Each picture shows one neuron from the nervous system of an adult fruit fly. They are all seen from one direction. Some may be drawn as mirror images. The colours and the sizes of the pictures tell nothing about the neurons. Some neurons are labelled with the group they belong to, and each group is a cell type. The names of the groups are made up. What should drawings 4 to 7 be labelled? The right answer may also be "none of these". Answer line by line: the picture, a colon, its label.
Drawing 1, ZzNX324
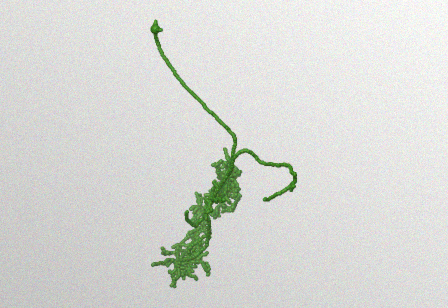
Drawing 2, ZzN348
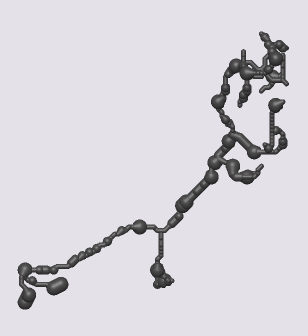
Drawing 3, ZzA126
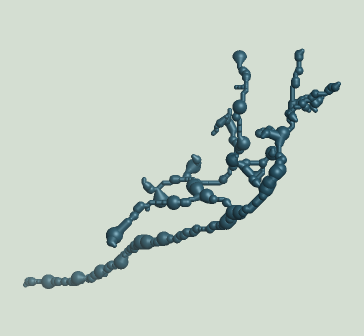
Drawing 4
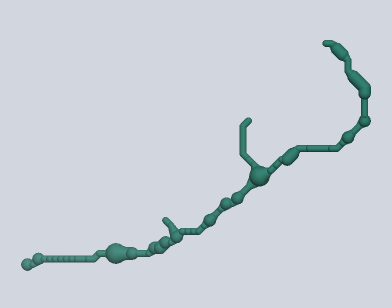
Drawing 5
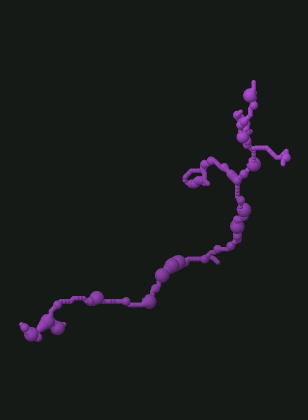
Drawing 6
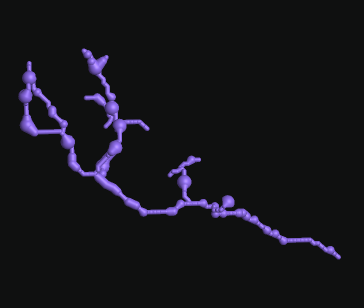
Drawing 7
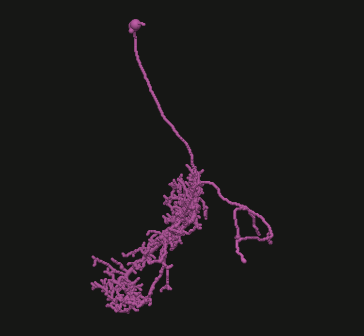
4: ZzA126
5: ZzN348
6: ZzA126
7: ZzNX324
